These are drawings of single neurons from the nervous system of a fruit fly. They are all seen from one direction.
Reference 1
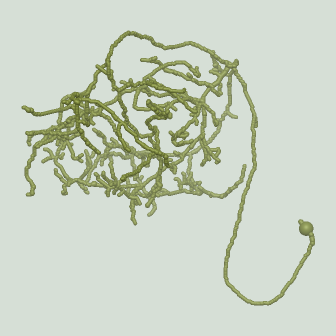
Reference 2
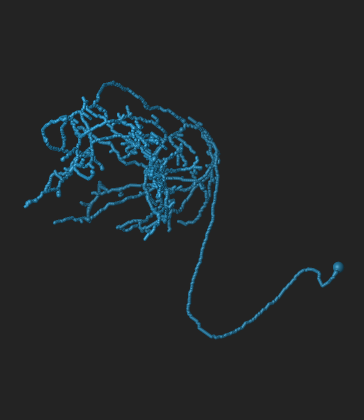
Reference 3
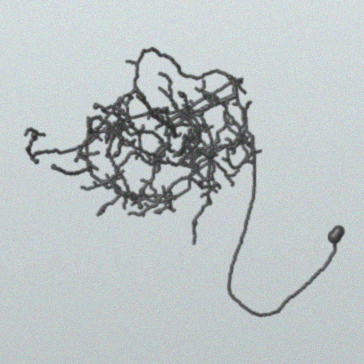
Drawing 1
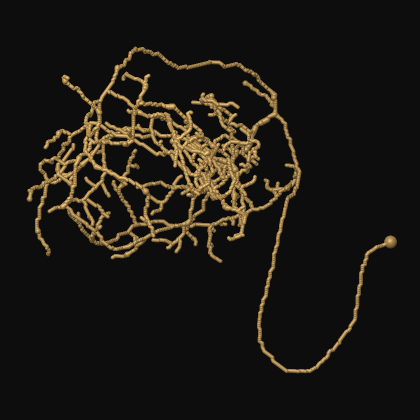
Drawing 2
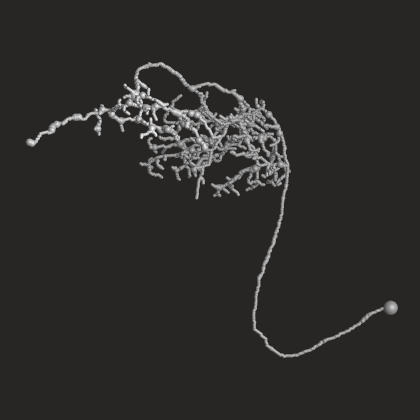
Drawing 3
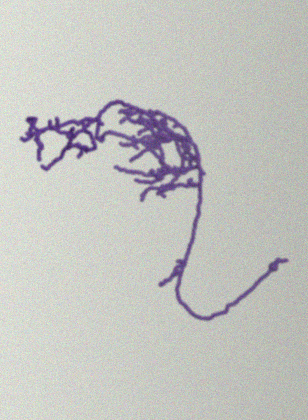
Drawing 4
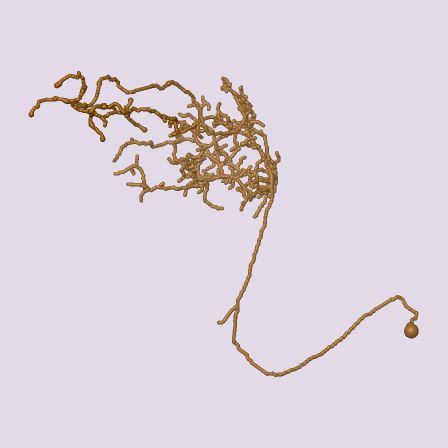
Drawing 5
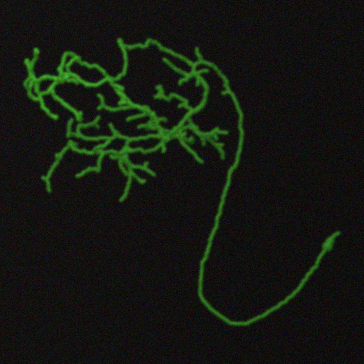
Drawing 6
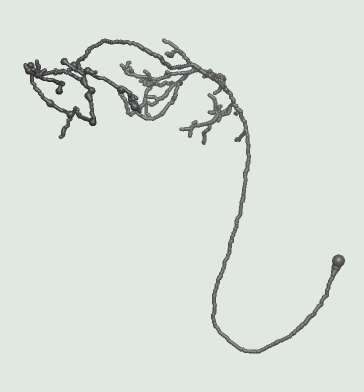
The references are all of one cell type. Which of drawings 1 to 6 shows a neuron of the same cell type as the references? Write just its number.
1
